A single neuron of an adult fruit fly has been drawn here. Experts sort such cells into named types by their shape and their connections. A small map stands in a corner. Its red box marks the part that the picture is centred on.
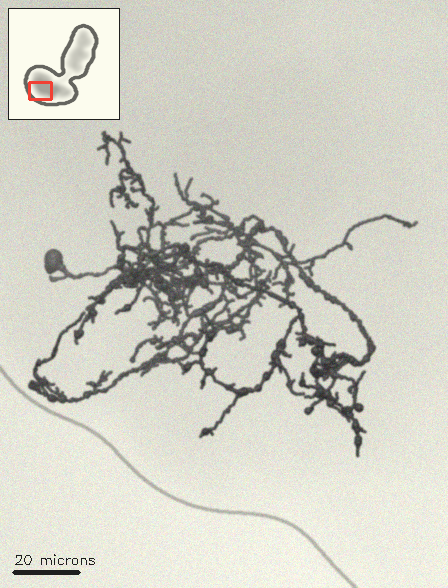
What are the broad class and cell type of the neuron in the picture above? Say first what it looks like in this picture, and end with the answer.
Its cell body lies on the left of the picture. By the scale bar it is about 120 microns wide in this view. This is a central-brain intrinsic neuron. The cell type is CRE071.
